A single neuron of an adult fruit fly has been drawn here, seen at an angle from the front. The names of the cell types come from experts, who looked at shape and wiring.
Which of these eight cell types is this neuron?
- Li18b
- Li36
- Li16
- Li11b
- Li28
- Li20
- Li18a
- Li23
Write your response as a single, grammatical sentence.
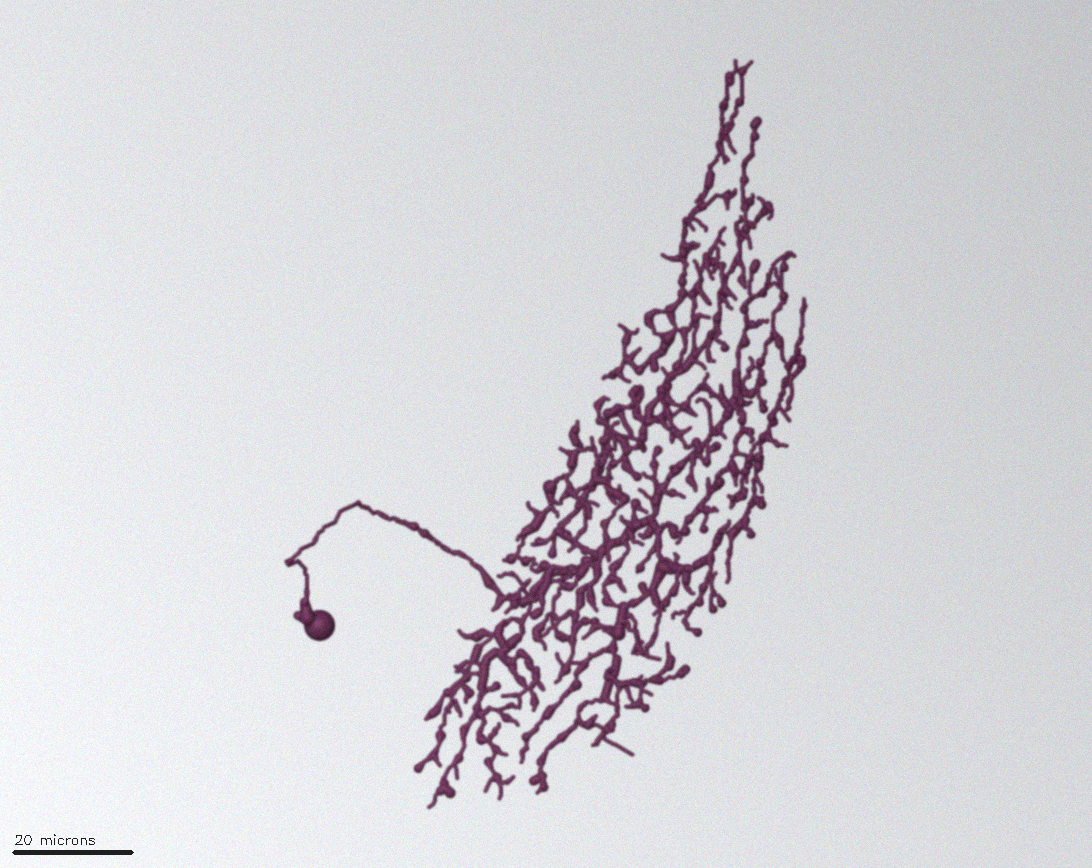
It is to cell type Li28 that the neuron belongs.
